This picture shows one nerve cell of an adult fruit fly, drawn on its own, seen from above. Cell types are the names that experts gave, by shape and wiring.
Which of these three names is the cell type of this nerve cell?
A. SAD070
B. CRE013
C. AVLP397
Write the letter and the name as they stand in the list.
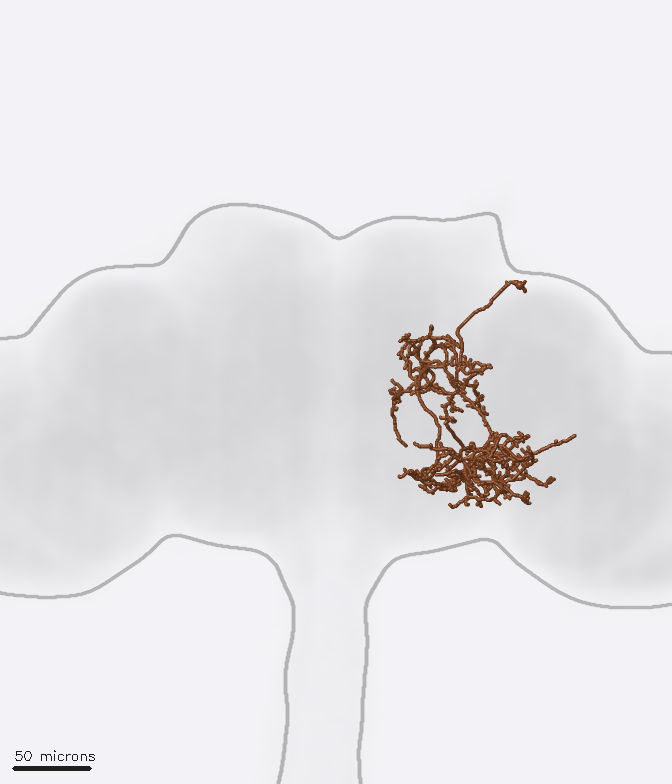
A. SAD070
